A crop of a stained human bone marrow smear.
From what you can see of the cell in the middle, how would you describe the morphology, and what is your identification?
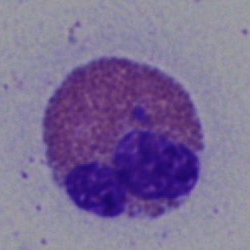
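The cytoplasm's abundant on this one and fills most of the cell, inside a roughly round outline. Chromatin is dense and dark purple, and you won't find any nucleoli in the nucleus. It's an eosinophil.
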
